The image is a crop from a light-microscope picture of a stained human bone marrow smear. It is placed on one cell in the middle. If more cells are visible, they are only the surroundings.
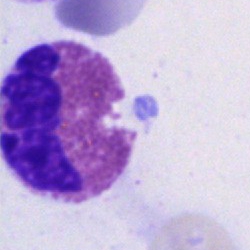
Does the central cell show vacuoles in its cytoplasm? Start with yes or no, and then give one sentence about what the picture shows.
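Yes. Small clear spaces sit in the cytoplasm beside the notch in the right edge.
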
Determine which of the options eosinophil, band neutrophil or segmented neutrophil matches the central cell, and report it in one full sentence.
The cell that lies at the centre of the crop is an eosinophil.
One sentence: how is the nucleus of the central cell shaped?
Counting the nuclear lobes gives a total of at least two.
